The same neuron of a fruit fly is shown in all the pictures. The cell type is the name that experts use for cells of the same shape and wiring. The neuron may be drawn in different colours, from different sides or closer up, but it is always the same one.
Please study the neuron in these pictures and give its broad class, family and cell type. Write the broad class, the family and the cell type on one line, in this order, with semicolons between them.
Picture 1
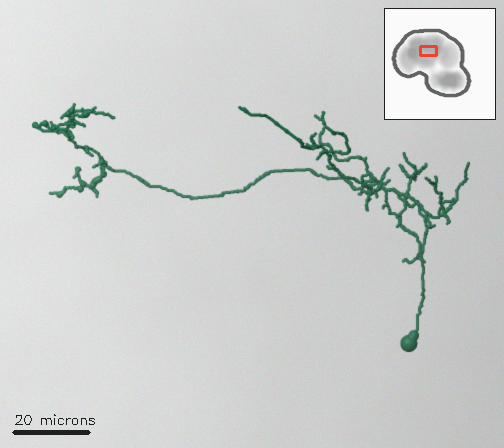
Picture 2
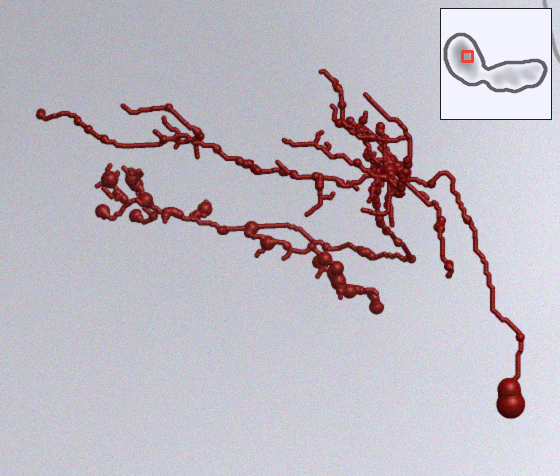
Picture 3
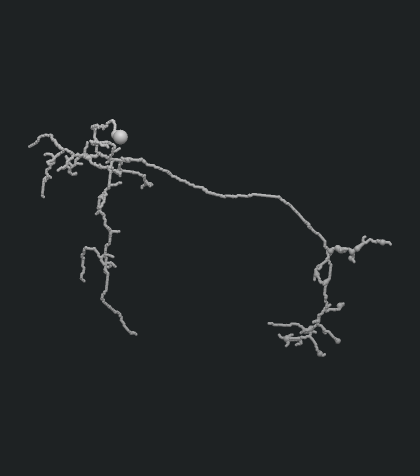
central-brain intrinsic neuron; hemilineage DM6_posterior; CB1556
